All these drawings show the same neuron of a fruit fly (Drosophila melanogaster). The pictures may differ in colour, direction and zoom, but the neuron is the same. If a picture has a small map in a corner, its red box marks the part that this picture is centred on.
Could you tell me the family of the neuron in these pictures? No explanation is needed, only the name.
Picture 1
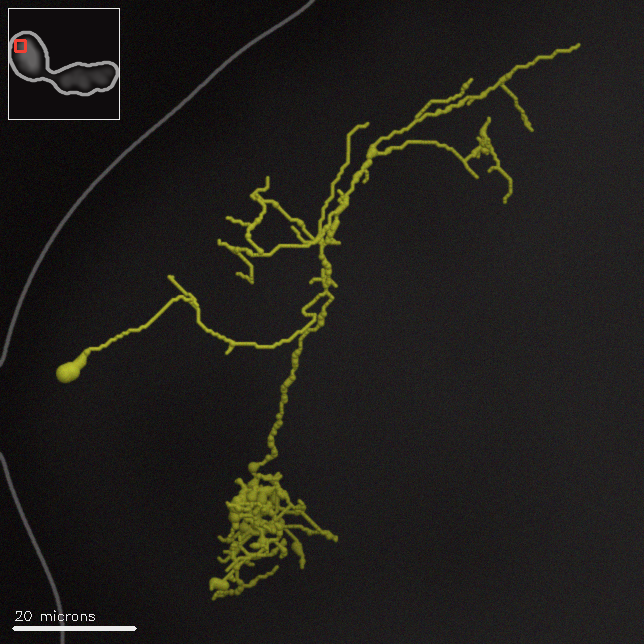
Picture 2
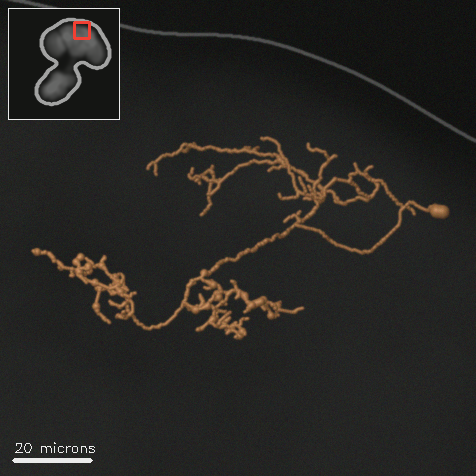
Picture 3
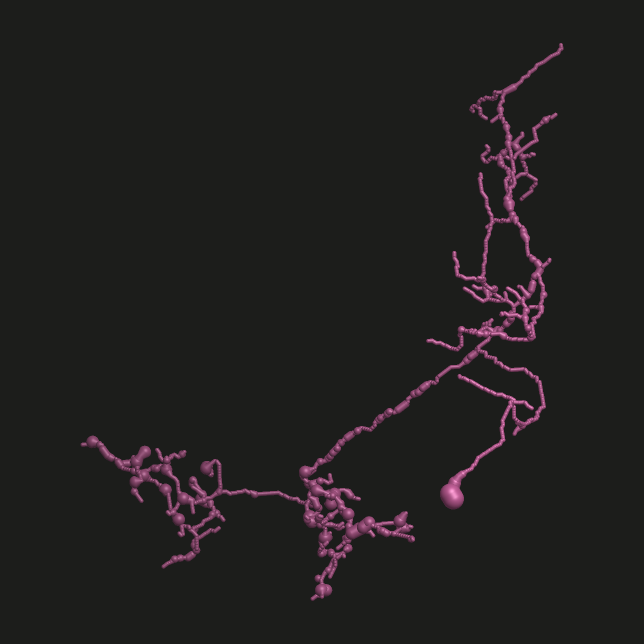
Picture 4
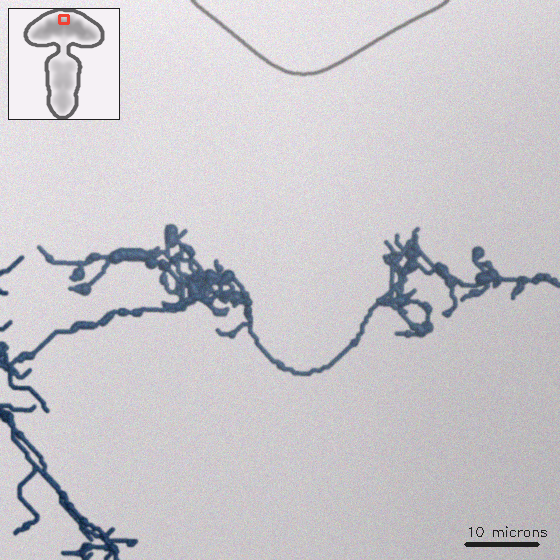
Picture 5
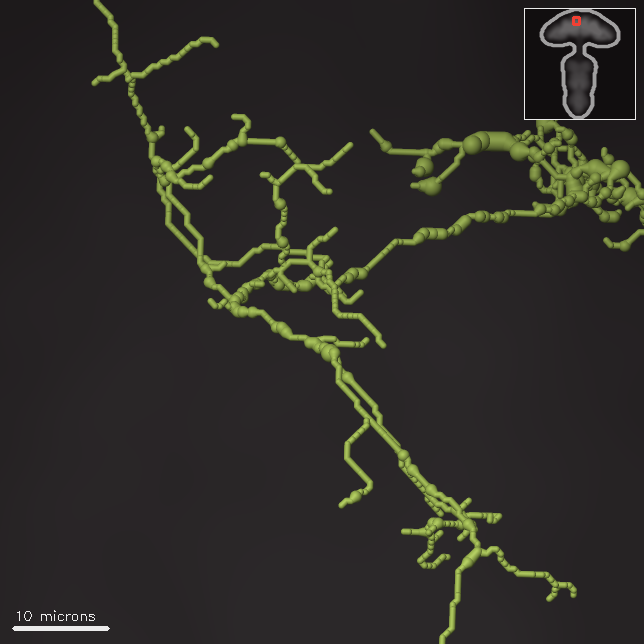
class DAN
